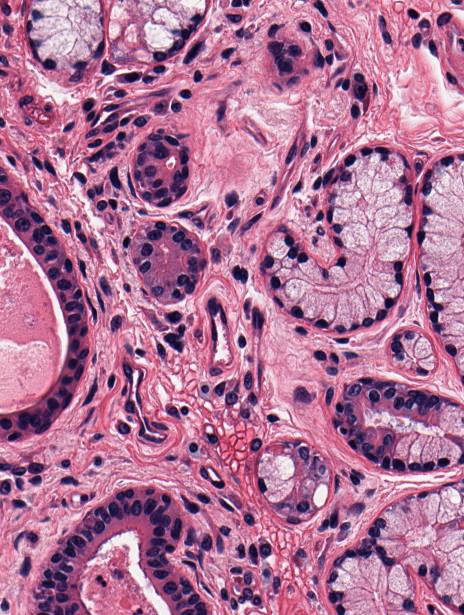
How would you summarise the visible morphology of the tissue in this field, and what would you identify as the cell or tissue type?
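On the right half, tubules are lined by mucous cells: pale, finely bubbly cytoplasm, nuclei pressed flat against the base. The big duct at the left edge holds pale pink secretion. Near upper centre-left, small round clusters have darker purple cytoplasm than the mucous tubules. Pink collagenous connective tissue with scattered spindle-shaped nuclei fills the gaps between glands and ducts. That's minor salivary gland.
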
